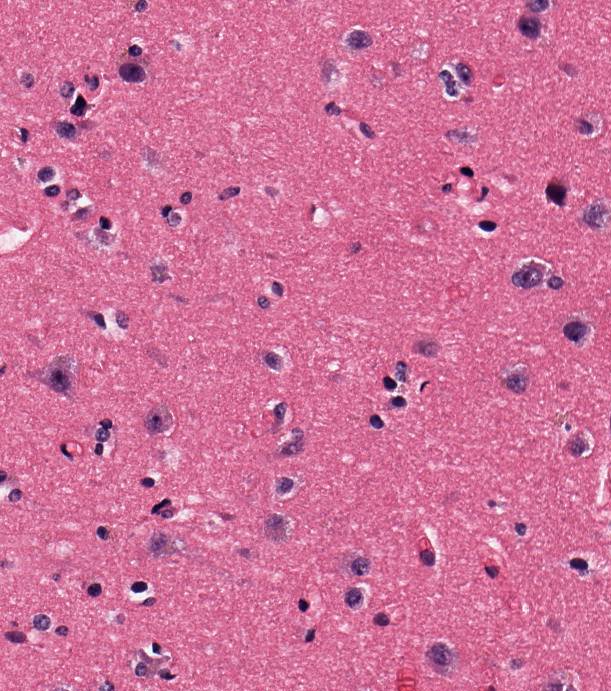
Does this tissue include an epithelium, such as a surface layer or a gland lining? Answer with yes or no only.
No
